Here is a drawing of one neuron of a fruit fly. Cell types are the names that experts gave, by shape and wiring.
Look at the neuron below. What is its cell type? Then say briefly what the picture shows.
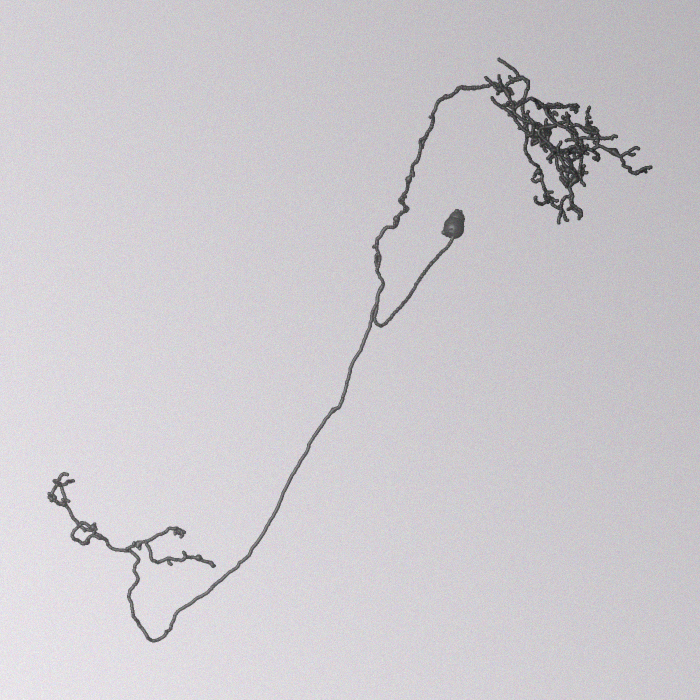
The cell type is MeLo5. It is an optic-lobe intrinsic neuron. Dozens of branch ends can be seen. In this view it is about as wide as it is tall.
